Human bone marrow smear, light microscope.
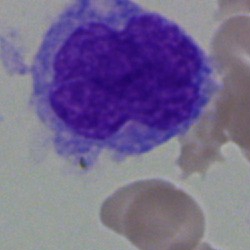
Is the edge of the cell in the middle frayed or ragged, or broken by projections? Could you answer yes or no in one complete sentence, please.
Yes, the edge of this particular cell is rough.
